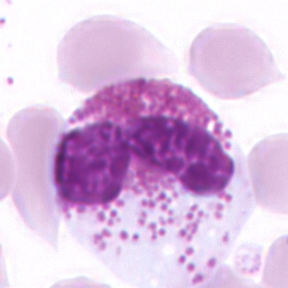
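Eosinophil in a stained peripheral blood smear. Its nucleus has two lobes joined by a narrower bridge. Many round reddish-pink granules of fairly uniform size lie in the cytoplasm, though they thin out in the lower part of the cell, where pale cytoplasm shows between them.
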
